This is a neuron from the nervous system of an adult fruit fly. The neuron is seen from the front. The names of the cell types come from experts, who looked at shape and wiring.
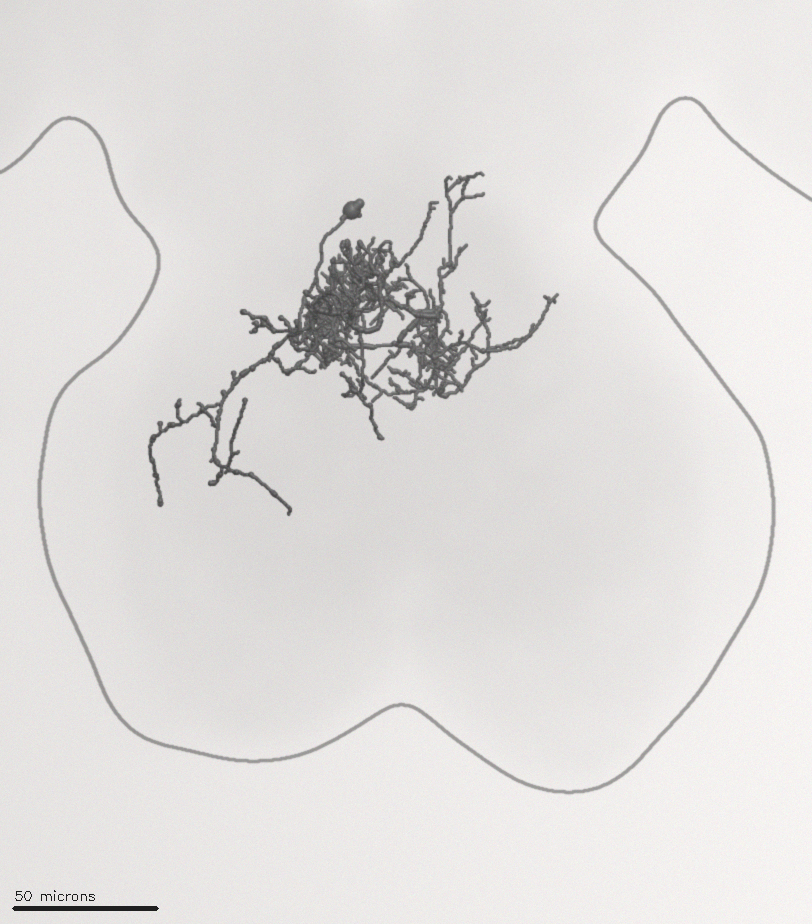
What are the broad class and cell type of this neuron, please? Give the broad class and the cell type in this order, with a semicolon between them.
nerve-cord intrinsic neuron; INXXX231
